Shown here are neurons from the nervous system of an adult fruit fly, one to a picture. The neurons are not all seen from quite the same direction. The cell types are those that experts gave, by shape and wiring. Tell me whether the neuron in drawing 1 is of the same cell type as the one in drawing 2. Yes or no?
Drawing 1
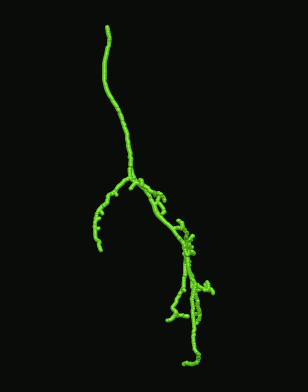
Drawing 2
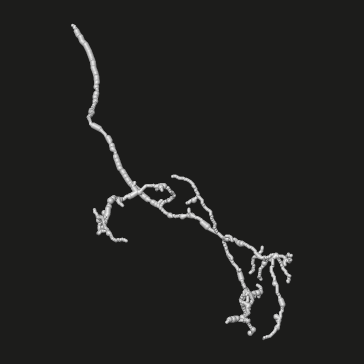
yes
